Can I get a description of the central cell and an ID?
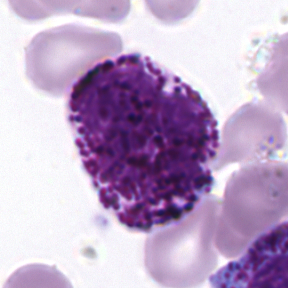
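Let me start with the shape: a rounded oval. The granules are spread over the whole cell, not confined to one part. They lie over the nucleus, so I can't trace its outline. Almost no granule-free cytoplasm shows anywhere. So this is a basophil.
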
